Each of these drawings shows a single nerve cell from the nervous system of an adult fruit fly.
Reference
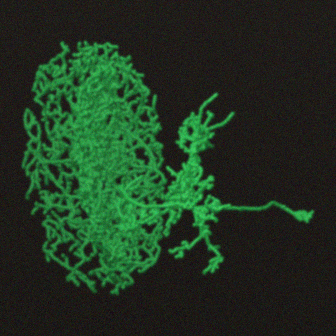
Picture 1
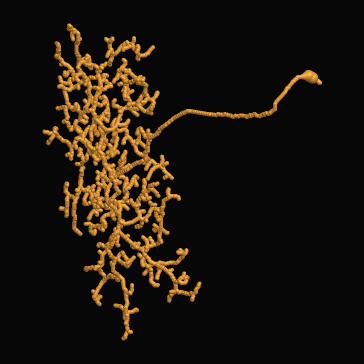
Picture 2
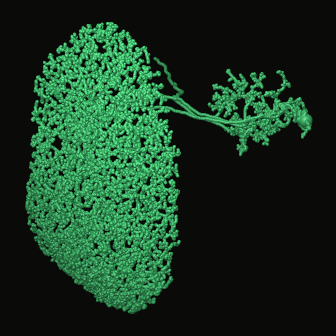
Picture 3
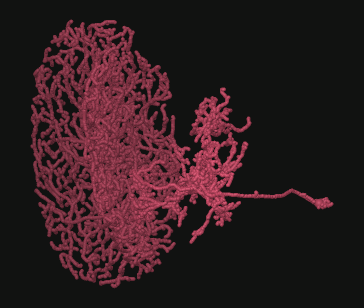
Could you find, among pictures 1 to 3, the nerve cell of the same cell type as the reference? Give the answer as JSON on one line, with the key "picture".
{"picture": 3}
